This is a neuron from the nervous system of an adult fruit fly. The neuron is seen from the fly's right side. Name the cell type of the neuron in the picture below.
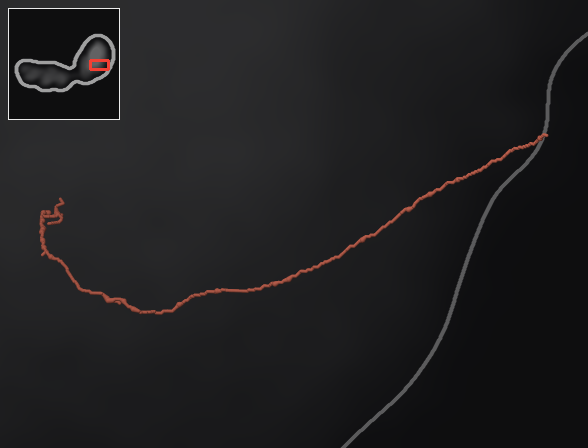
JO-CM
